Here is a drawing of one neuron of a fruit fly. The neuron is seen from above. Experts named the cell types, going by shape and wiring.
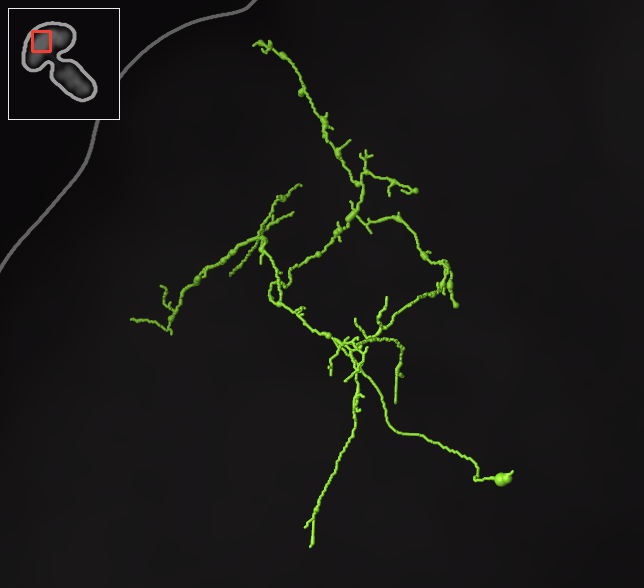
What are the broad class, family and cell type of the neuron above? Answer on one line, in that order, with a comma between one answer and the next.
central-brain intrinsic neuron, hemilineage DM6_dorso_lateral, CB1650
